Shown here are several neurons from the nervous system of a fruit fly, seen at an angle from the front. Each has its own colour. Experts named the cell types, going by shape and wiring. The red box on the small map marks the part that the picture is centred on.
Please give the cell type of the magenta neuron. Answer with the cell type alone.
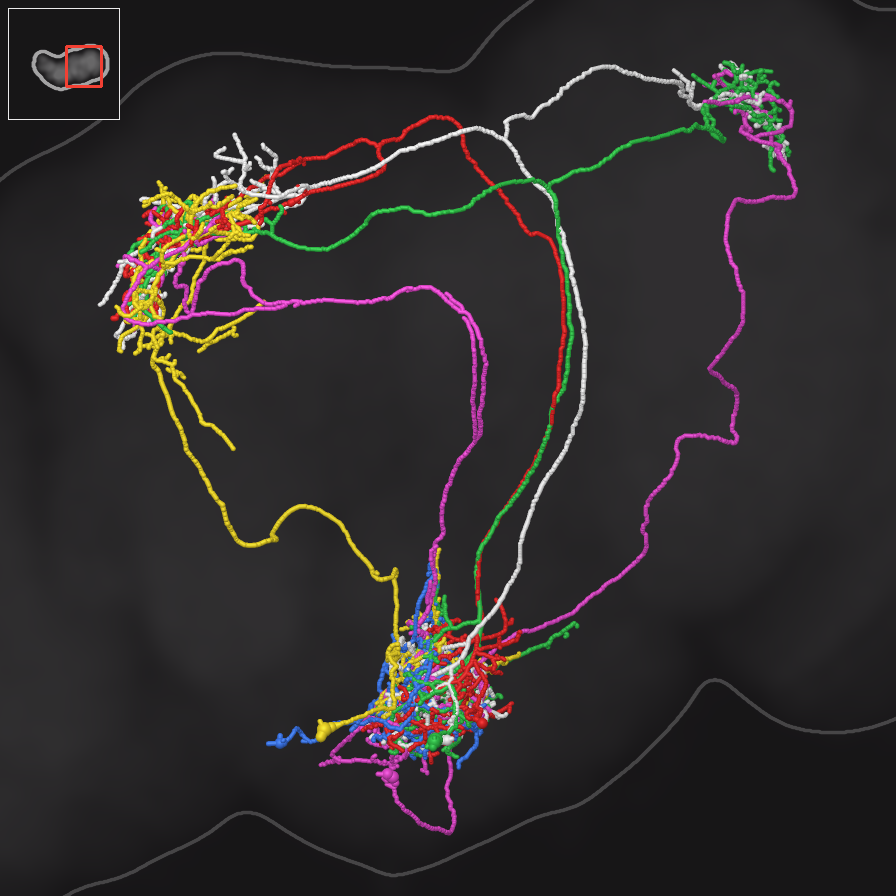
GNG487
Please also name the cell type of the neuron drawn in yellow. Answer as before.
GNG639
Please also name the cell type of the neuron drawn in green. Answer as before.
GNG489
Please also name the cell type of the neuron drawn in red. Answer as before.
GNG488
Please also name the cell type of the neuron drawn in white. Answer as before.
GNG485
